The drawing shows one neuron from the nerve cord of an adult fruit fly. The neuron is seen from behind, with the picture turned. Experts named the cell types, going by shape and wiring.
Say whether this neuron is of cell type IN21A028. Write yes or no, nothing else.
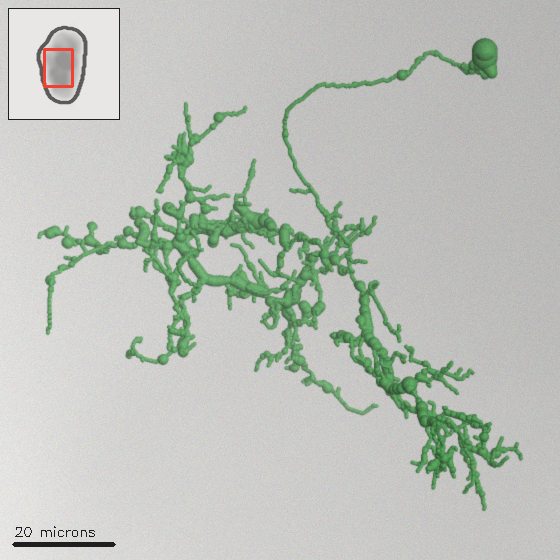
yes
